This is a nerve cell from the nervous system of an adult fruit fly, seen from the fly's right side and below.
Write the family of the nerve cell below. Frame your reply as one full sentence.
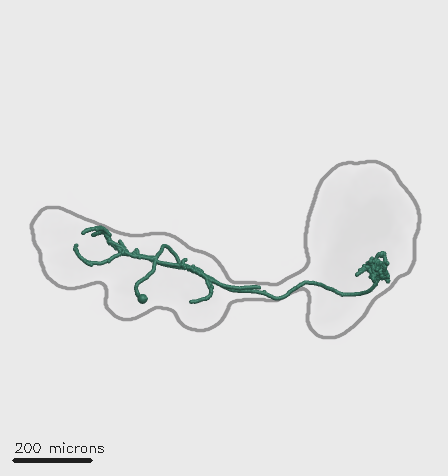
The nerve cell is categorized as belonging to family hemilineage 27X.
